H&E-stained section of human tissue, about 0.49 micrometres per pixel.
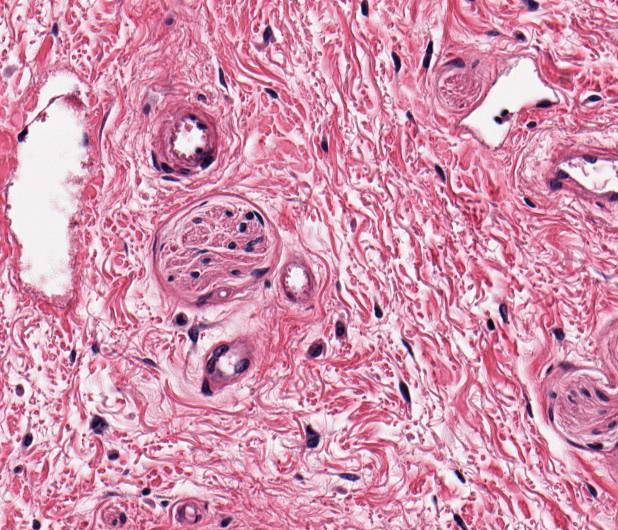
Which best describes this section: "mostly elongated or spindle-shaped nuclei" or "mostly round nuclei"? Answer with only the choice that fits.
Mostly elongated or spindle-shaped nuclei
